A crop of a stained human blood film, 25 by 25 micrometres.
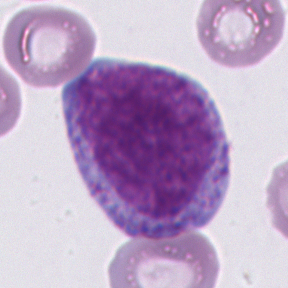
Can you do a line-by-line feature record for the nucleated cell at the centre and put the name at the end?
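Nuclear share: about 70% of the cell's area
Cytoplasm colour: blue
Cytoplasm width: broadest along the bottom edge, very thin at the top
Vacuoles: none visible in the cytoplasm
Surface: no projections or blebs
Name: promyelocyte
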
